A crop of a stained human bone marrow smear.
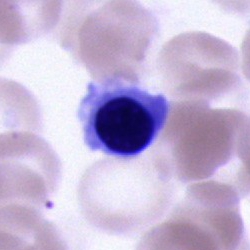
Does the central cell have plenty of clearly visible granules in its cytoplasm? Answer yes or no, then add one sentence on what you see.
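No. No granules are visible in the cytoplasm.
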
